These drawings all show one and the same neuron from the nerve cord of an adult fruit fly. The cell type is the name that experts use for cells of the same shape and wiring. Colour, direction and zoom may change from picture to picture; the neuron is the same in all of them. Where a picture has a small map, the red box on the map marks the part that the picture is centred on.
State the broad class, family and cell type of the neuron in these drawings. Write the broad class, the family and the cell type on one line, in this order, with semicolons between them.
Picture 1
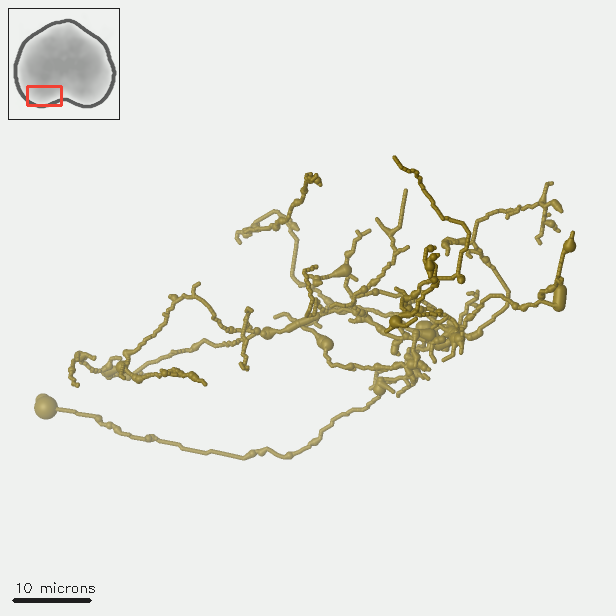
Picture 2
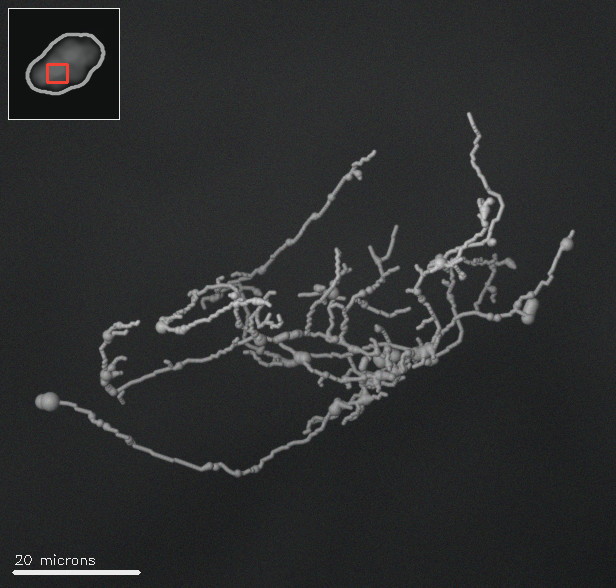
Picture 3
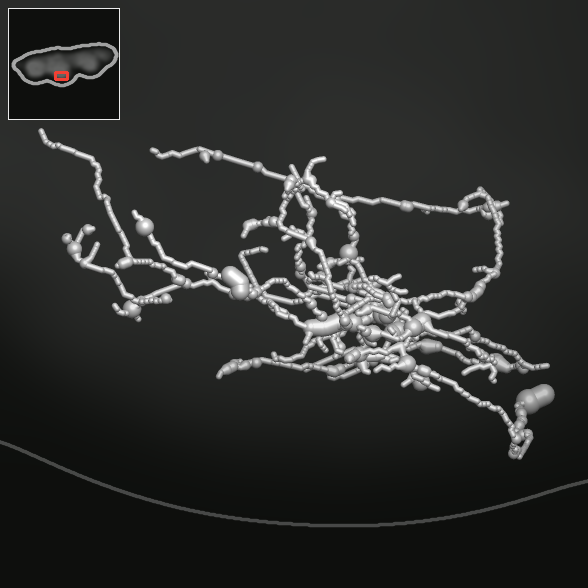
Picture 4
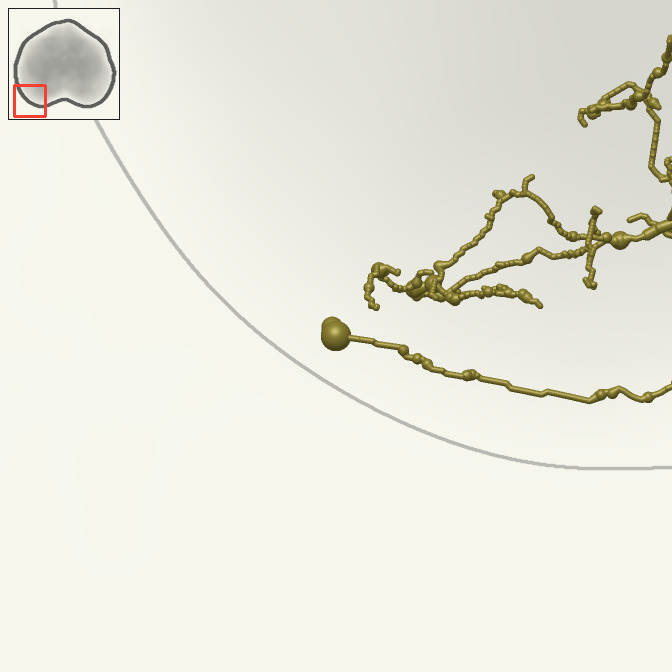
nerve-cord intrinsic neuron; hemilineage 01B; IN01B080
